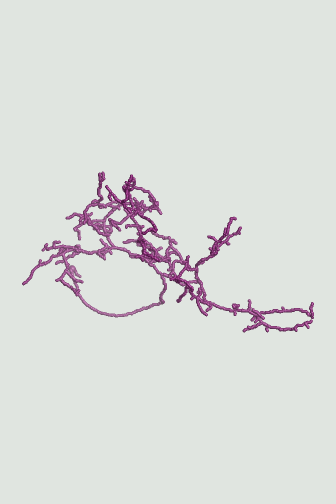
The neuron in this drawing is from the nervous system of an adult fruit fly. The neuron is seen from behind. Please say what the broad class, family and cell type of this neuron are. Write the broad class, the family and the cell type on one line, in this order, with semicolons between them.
central-brain intrinsic neuron; hemilineage TRdm; GNG239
